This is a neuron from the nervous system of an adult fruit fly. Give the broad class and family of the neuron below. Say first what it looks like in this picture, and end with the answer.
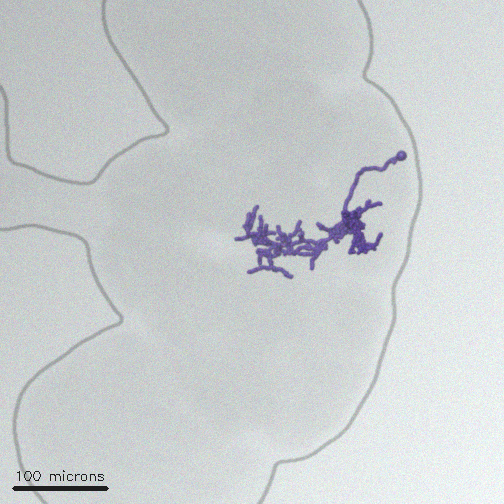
By the scale bar it is about 180 microns wide in this view. As drawn here it is wider than it is tall. It is a central-brain intrinsic neuron. Its family is hemilineage VLPd&p1_posterior.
